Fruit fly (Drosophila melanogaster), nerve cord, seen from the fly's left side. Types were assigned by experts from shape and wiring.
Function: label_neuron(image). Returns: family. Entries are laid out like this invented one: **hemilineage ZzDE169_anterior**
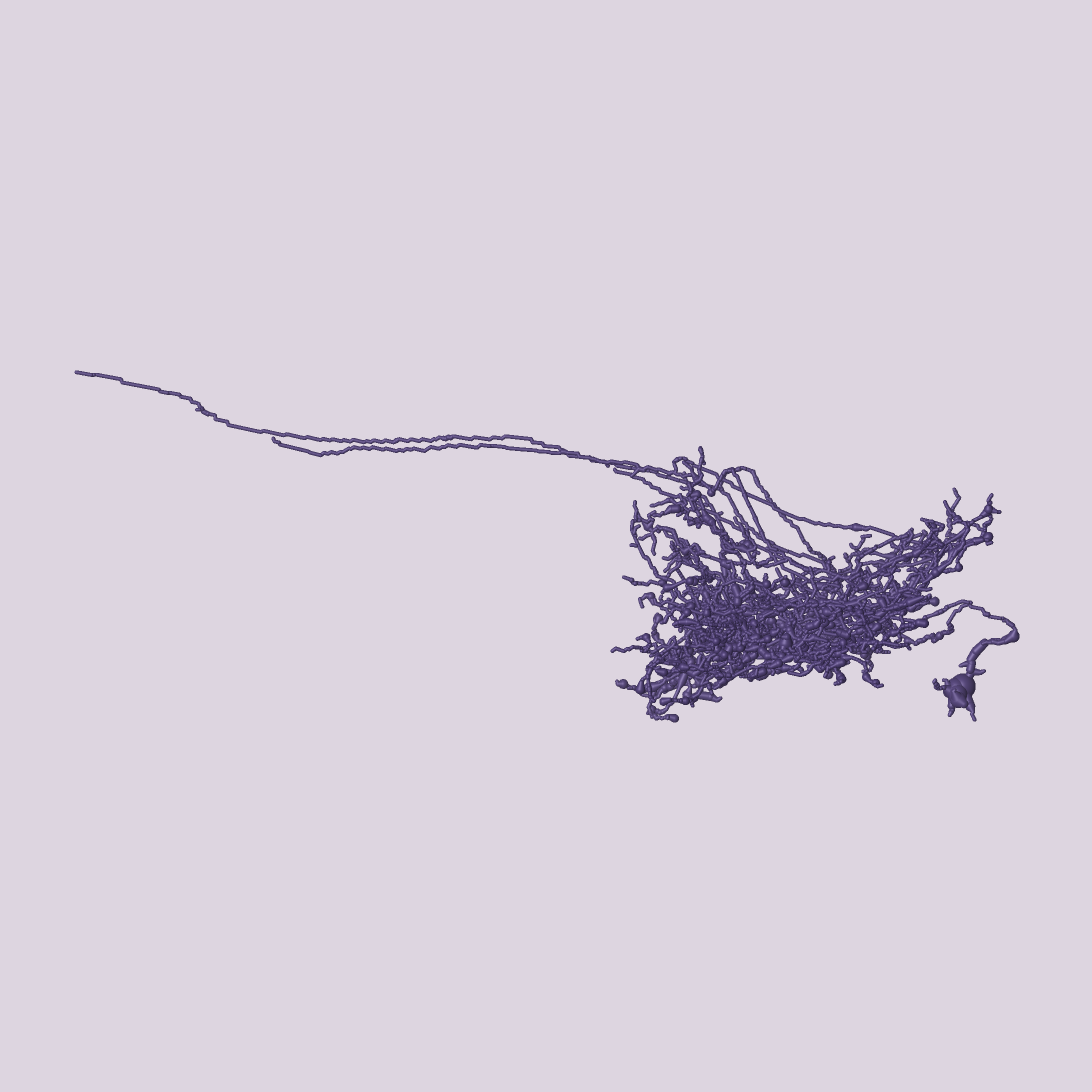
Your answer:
**hemilineage 00A**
